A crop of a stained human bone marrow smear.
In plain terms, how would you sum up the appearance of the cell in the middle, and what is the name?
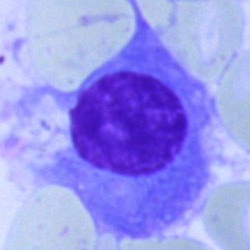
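Start with the outline: it's irregular and angular, with a tapering extension pointing upward. Now find the nucleus, sitting off-centre toward the left. Its chromatin is dense and dark purple, with a few small paler patches. The cytoplasm is blue. This cell is a plasma cell.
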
